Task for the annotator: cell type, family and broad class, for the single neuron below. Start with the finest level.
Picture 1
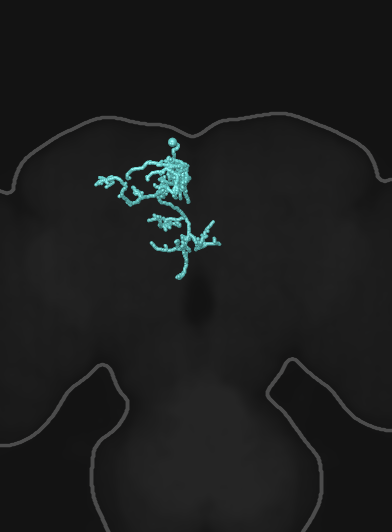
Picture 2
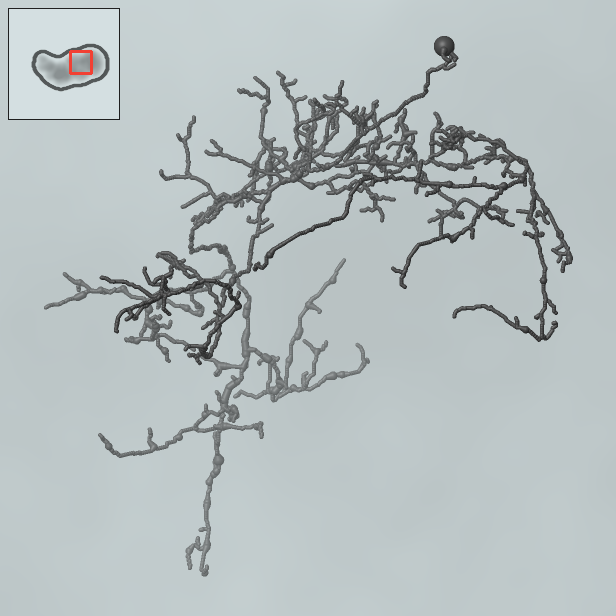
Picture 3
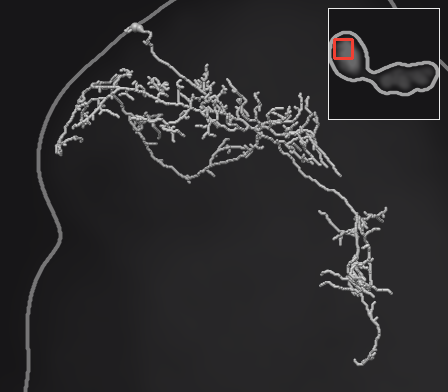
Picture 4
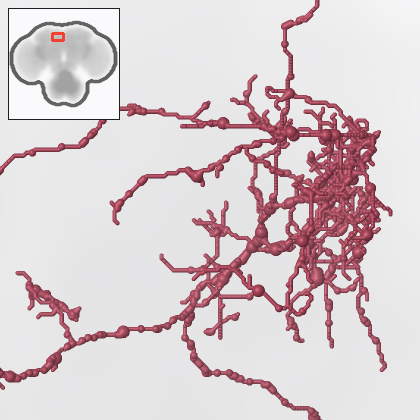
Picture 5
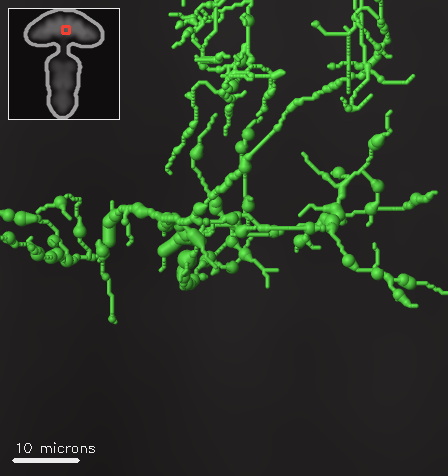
SMP063; hemilineage SMPad2; central-brain intrinsic neuron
